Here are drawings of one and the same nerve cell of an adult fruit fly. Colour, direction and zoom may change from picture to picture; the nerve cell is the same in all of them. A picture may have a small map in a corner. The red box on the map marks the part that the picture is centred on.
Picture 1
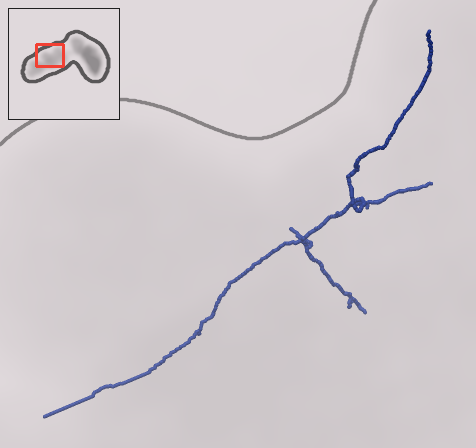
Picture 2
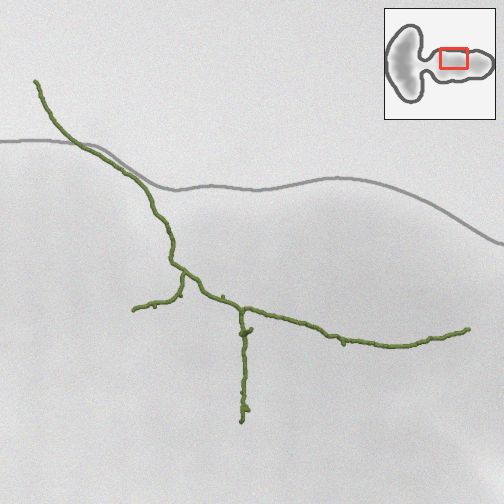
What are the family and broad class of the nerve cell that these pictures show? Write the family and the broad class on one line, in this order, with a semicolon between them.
class mechanosensory proprioceptive; sensory neuron entering the nerve cord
